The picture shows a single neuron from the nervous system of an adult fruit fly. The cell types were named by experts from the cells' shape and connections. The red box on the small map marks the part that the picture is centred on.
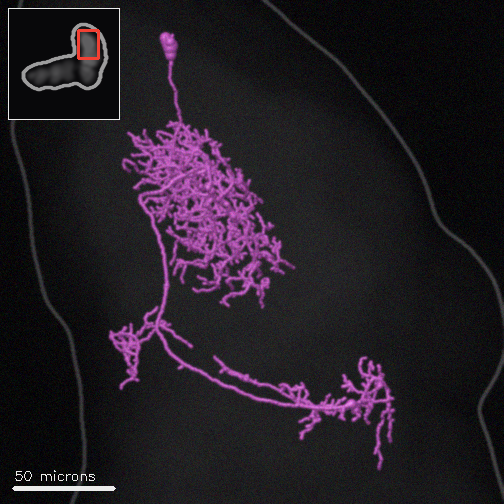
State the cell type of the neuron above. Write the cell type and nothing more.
LT86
